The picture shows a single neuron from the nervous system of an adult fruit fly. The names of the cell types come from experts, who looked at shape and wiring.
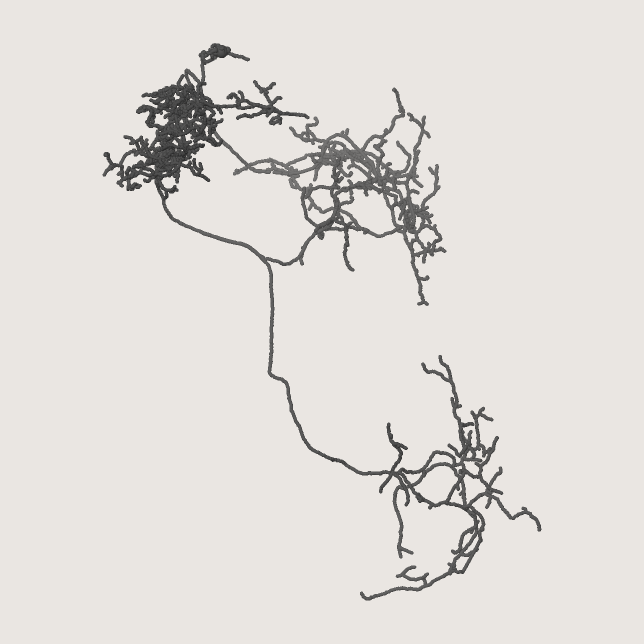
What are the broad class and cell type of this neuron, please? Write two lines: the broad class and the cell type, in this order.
central-brain intrinsic neuron
AVLP594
